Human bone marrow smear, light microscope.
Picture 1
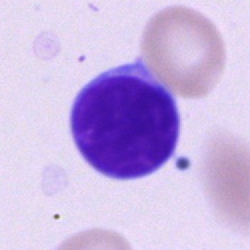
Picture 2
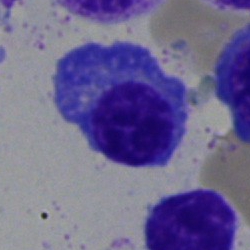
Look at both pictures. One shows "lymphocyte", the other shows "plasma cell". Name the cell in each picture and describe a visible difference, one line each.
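Picture 1 – lymphocyte. The cytoplasm is very scant, seen mainly as a small blue cap at the top of the cell.
Picture 2 – plasma cell. The cytoplasm is abundant and lies mostly to the upper left of the nucleus.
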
